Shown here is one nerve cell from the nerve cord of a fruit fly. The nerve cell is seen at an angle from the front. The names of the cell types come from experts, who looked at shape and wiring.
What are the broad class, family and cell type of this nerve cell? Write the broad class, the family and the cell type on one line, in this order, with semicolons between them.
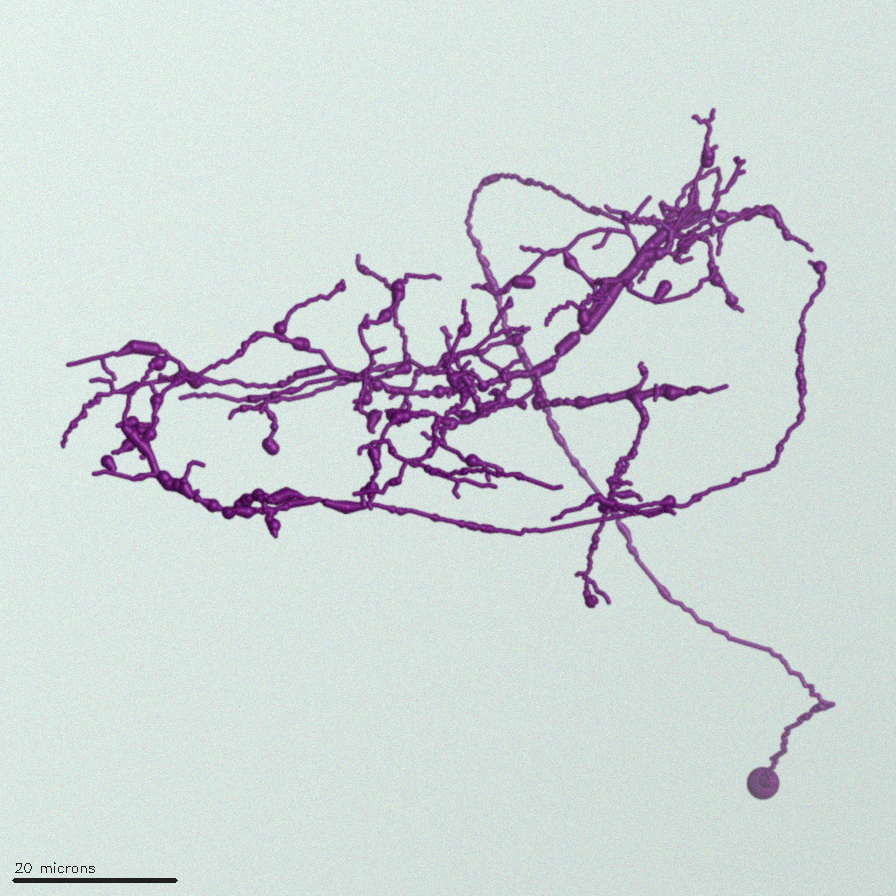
nerve-cord intrinsic neuron; hemilineage 06A; IN06A081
